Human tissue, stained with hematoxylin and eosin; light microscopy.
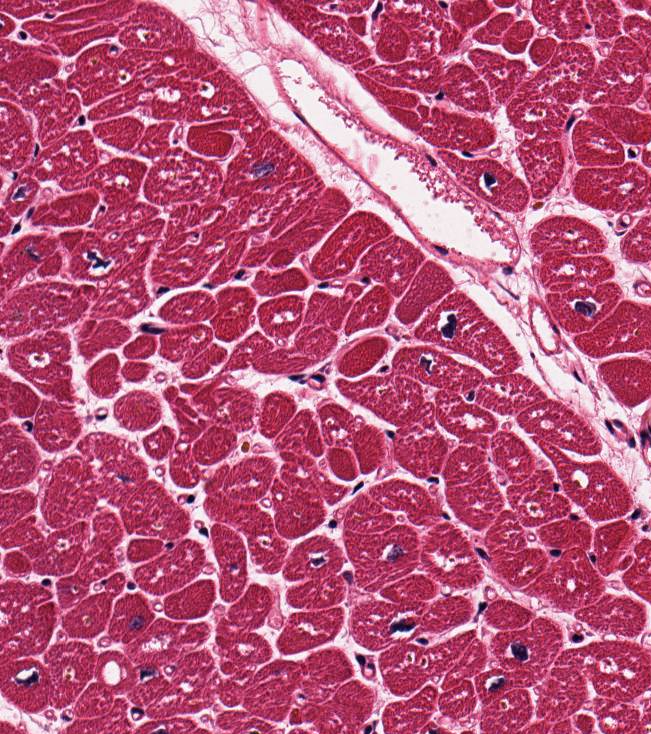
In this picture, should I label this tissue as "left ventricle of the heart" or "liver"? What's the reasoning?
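It's left ventricle of the heart, not liver.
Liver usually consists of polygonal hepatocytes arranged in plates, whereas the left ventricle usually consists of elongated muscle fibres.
What's here is built of fibres, which fits the ventricle. The cytoplasm is deep red and finely stippled. Where a nucleus shows, it sits in the centre of the fibre, and many fibres have a small pale central clear zone.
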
